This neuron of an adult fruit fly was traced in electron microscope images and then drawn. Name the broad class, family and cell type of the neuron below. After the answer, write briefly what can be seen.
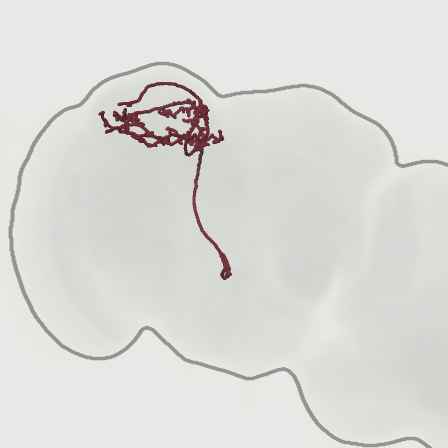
This is a central-brain intrinsic neuron. The family is hemilineage SMPpv1. Its cell type is SMP717m. Its cell body lies at the top of the picture. As drawn here it is taller than it is wide.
